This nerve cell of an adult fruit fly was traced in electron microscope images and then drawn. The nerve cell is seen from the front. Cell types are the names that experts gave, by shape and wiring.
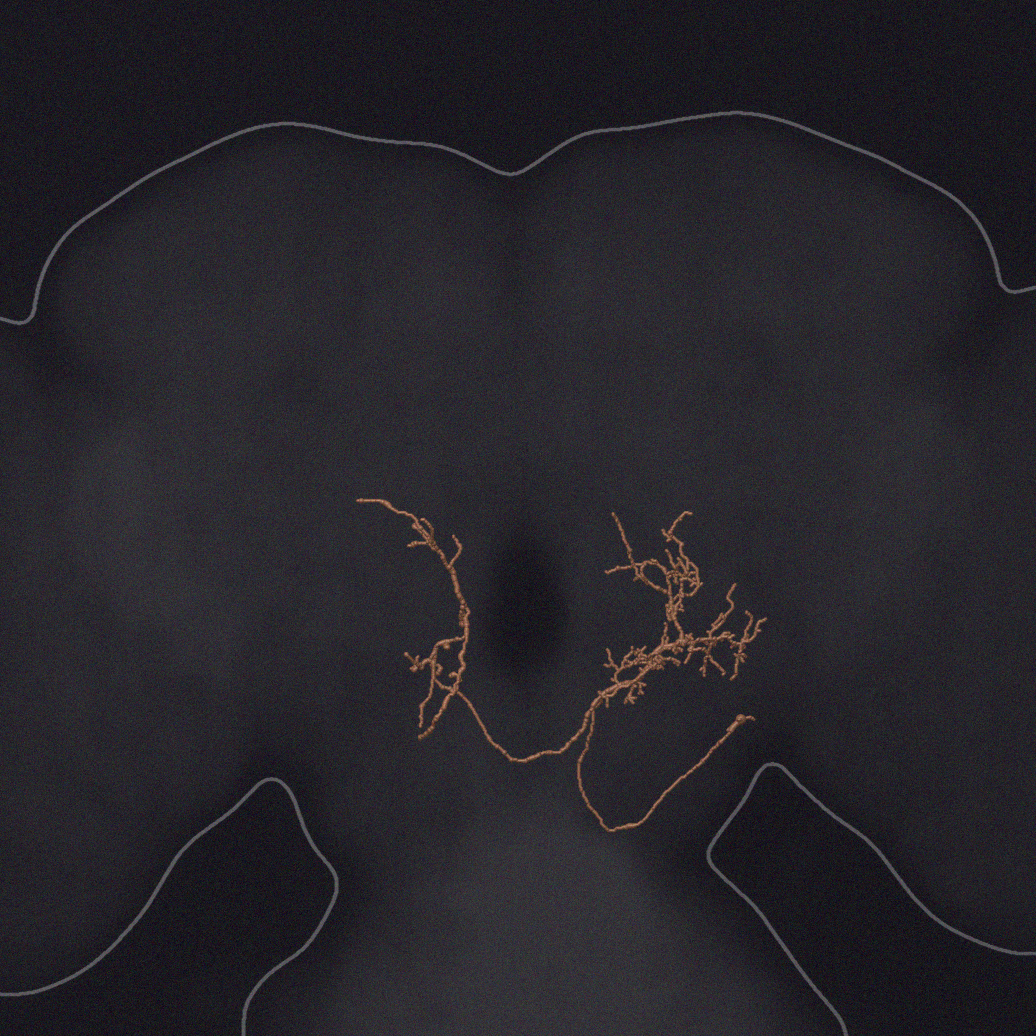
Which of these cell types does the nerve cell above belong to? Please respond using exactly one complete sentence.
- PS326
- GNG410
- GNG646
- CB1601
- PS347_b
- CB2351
This nerve cell is categorized as cell type PS347_b.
